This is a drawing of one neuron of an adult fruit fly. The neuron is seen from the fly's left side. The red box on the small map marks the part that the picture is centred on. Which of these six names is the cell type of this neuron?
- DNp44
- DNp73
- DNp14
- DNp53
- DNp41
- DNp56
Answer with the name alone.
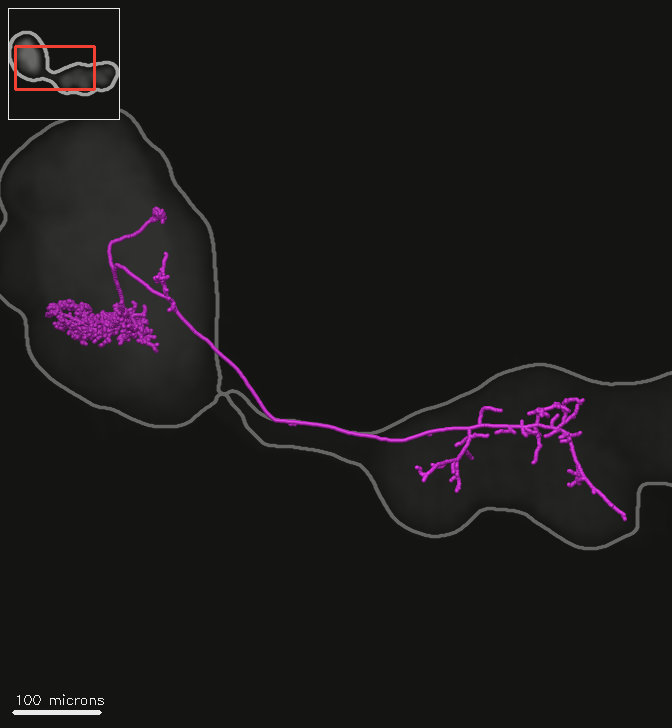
DNp73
